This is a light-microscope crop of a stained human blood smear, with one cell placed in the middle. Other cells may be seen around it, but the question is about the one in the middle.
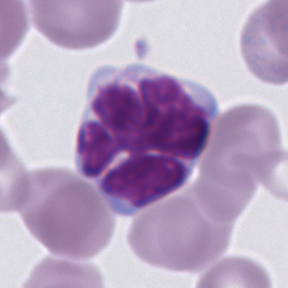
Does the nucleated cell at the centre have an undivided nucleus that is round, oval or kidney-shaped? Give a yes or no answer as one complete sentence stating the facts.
No, its nucleus is not undivided; it is divided into lobes or segments.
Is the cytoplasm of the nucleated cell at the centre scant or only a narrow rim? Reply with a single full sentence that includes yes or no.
Yes, scant cytoplasm surrounds the nucleus of this cell.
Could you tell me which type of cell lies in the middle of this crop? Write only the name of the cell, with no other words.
large granular lymphocyte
